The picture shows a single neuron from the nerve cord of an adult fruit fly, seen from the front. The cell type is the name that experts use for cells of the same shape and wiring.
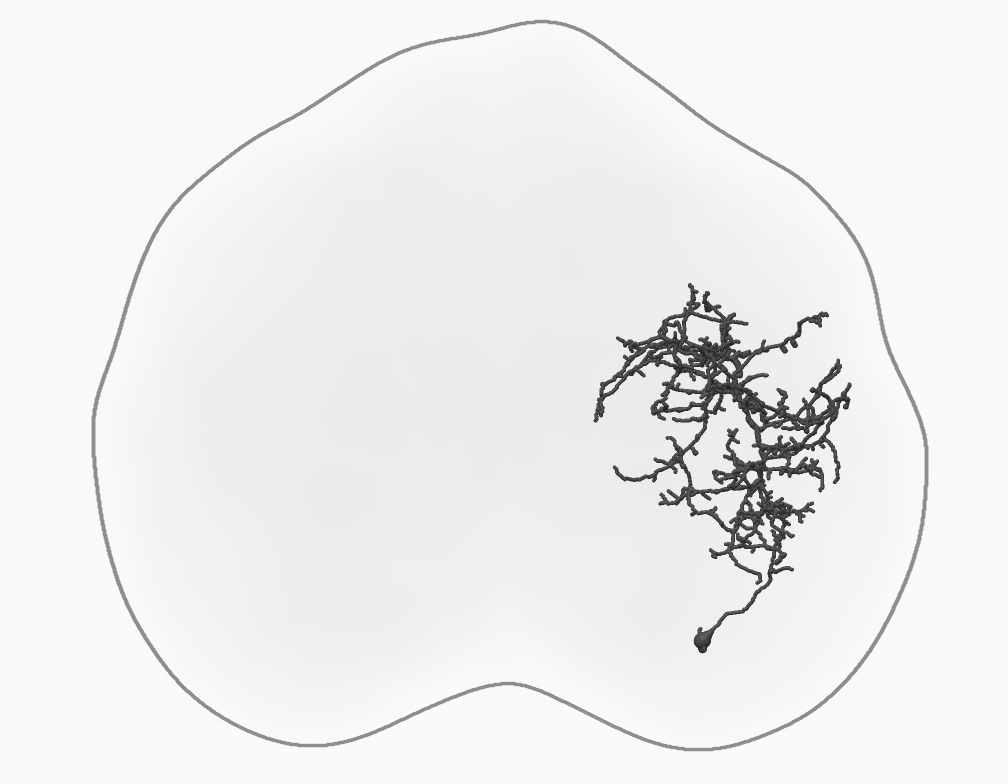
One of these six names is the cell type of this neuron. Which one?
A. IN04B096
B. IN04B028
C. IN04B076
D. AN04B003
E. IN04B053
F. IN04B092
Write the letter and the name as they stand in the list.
F. IN04B092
